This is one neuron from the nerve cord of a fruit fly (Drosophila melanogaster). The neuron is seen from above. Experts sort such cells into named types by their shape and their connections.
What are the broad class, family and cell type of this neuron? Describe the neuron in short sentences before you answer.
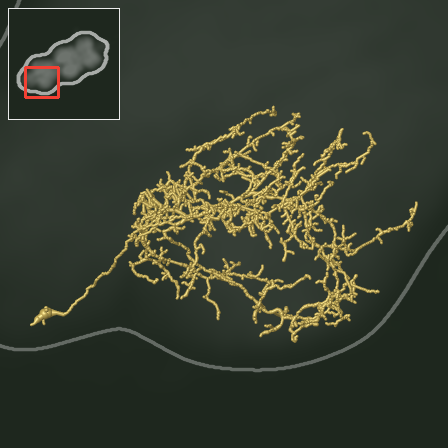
In this view it is wider than it is tall. This is a nerve-cord intrinsic neuron. The family is hemilineage 20A.22A. The cell type is IN20A.22A008.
